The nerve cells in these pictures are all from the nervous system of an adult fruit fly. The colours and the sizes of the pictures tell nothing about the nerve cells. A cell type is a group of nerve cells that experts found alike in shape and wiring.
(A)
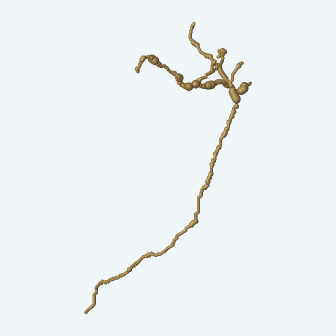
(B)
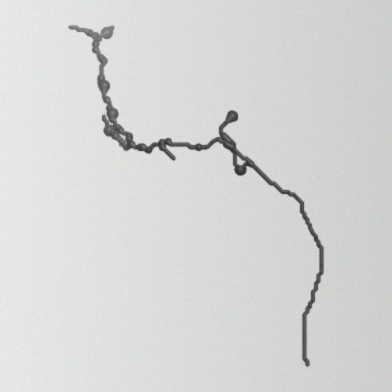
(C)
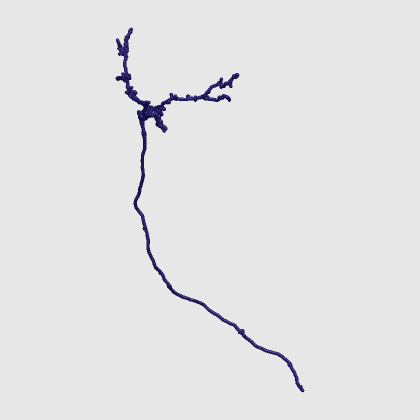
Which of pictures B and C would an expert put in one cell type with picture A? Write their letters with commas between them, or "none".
C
